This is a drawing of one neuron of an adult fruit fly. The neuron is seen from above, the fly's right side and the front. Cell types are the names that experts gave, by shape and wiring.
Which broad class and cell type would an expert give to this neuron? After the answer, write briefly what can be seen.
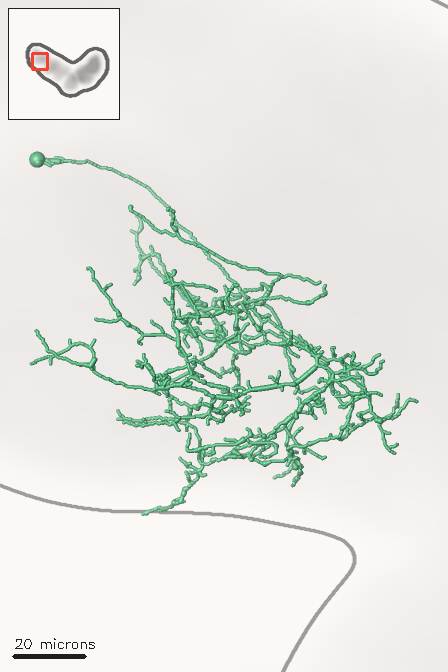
This is a nerve-cord intrinsic neuron. It is of cell type INXXX284. The cell body is at the upper left of the picture. From left to right in the picture it spans about 110 microns.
